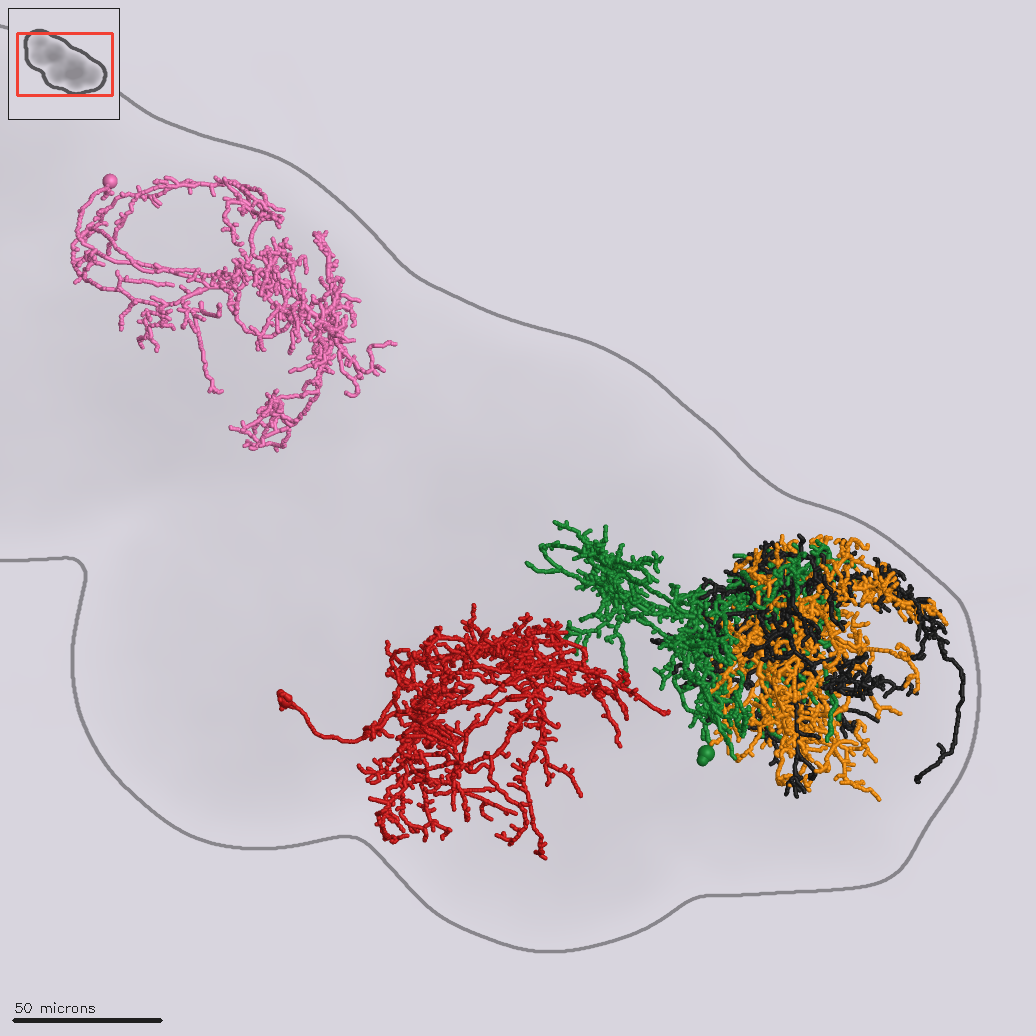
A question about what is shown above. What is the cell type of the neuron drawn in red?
IN03B042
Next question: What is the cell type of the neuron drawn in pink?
IN21A017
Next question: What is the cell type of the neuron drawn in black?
IN03B035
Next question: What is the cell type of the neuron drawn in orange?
IN21A007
